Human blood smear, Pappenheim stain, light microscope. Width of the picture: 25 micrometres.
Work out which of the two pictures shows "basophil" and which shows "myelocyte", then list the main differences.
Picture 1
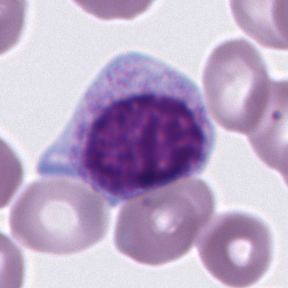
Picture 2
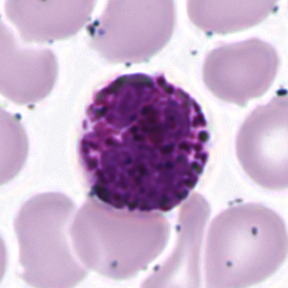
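Let's sort them out first: picture 1 is the myelocyte, picture 2 the basophil. Now compare the granules, since that is where they differ most. In the myelocyte, fine reddish-purple granules are scattered through pale blue cytoplasm, and there are no vacuoles. In the basophil, coarse dark purple-black granules fill the whole cell, and they vary clearly in size from one to another.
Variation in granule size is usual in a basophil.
Next, look for the nucleus. In the myelocyte you can see it toward the lower right of the cell; its chromatin is coarse, clumped and dark purple, and no nucleoli can be seen.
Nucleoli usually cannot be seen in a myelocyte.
In the basophil, granules lie over the nucleus, so its outline is hard to trace.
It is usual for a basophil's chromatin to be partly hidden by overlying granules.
The outlines differ as well. The myelocyte's outline is irregular, with a pale tongue of cytoplasm reaching out to the lower left, while in the basophil granules at the edge make the margin bumpy. Finally, size: the myelocyte is about 16 by 13 micrometres, and the basophil is about 12 micrometres across.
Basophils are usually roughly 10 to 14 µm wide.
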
